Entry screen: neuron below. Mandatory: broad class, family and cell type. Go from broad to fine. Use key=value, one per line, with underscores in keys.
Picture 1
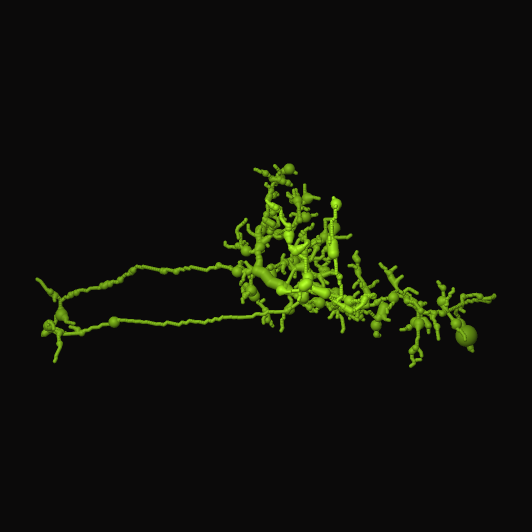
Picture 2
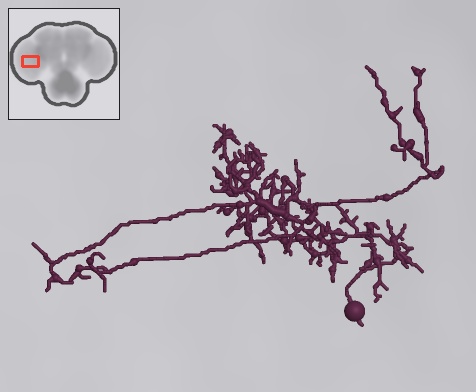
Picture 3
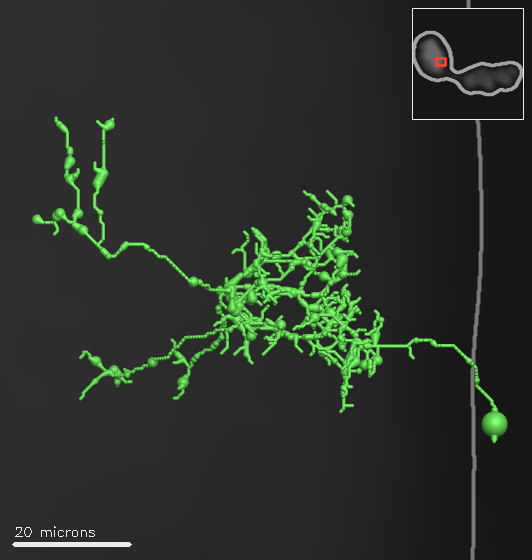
broad_class=optic-lobe intrinsic neuron
family=Y
cell_type=Y11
